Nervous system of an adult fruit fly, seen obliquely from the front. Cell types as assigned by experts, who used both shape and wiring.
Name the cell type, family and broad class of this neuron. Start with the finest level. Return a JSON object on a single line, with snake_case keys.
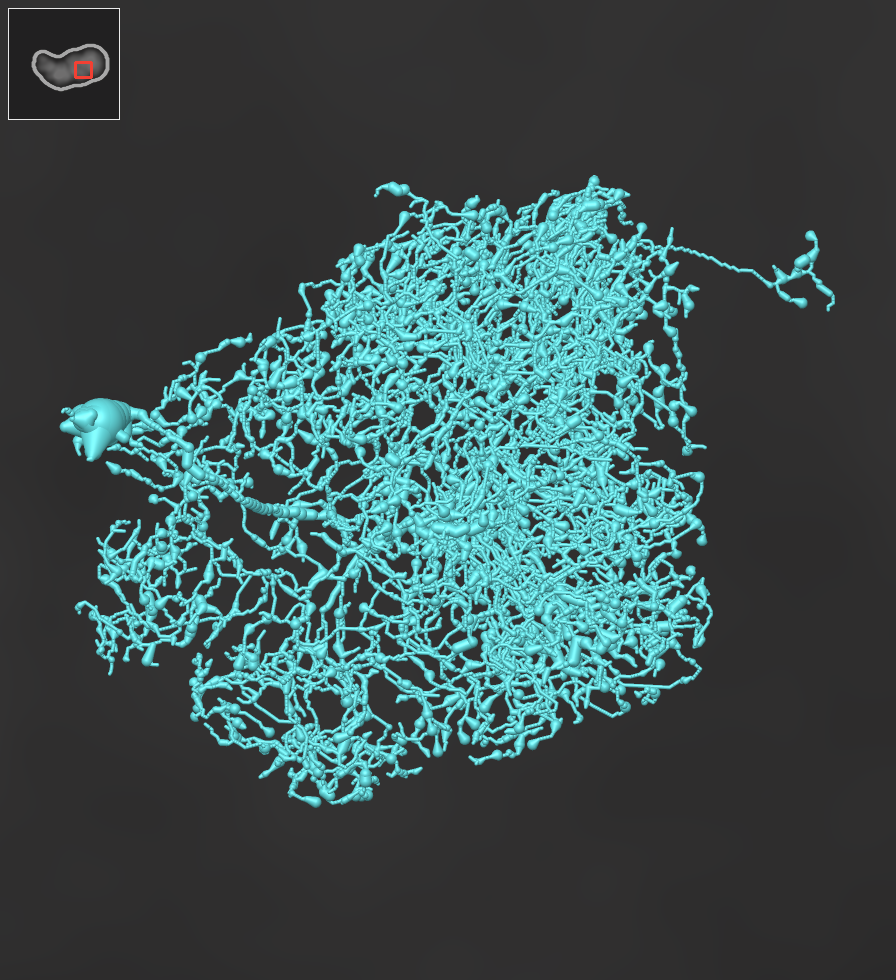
{"cell_type": "lLN2T_e", "family": "hemilineage ALl1_dorsal", "broad_class": "central-brain intrinsic neuron"}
